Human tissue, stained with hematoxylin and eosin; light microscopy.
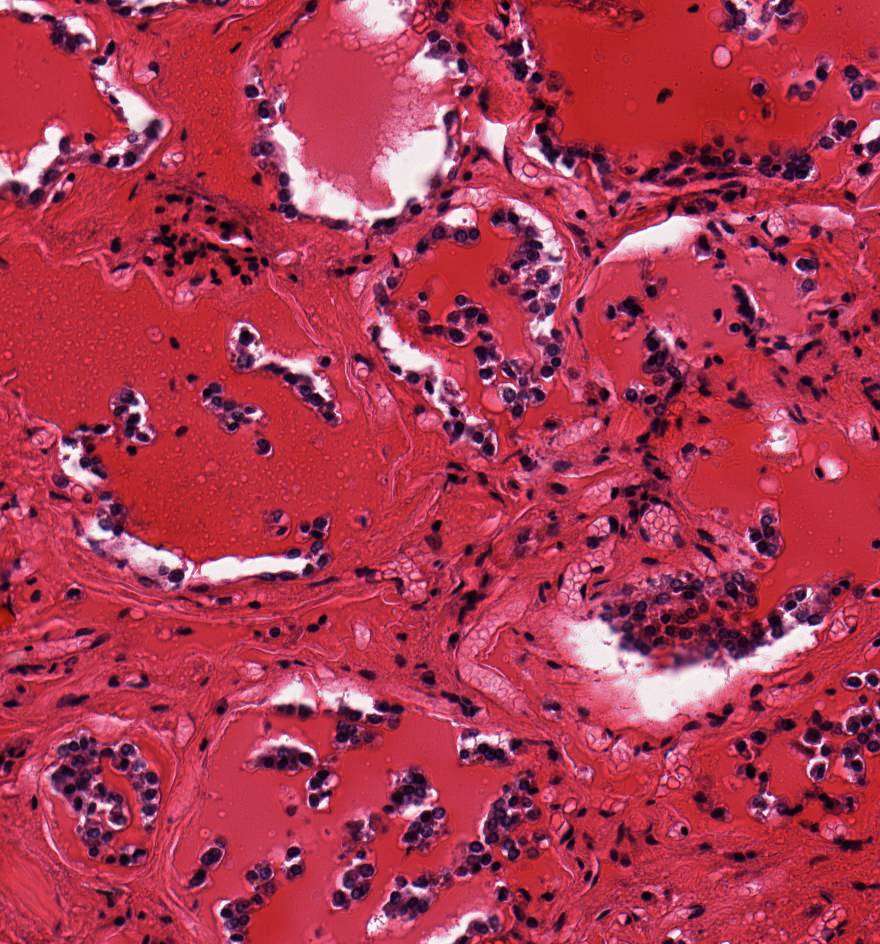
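Thyroid. Several large rounded spaces filled with homogeneous bright eosinophilic material occupy most of the field, divided by narrower tissue bands. The material holds many tiny round pale bubbles, chiefly in the large left space. Cells with pale, finely vacuolated cytoplasm sit between spaces at centre and right. Stroma: wavy pink fibrous strands with scattered spindle-shaped nuclei.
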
